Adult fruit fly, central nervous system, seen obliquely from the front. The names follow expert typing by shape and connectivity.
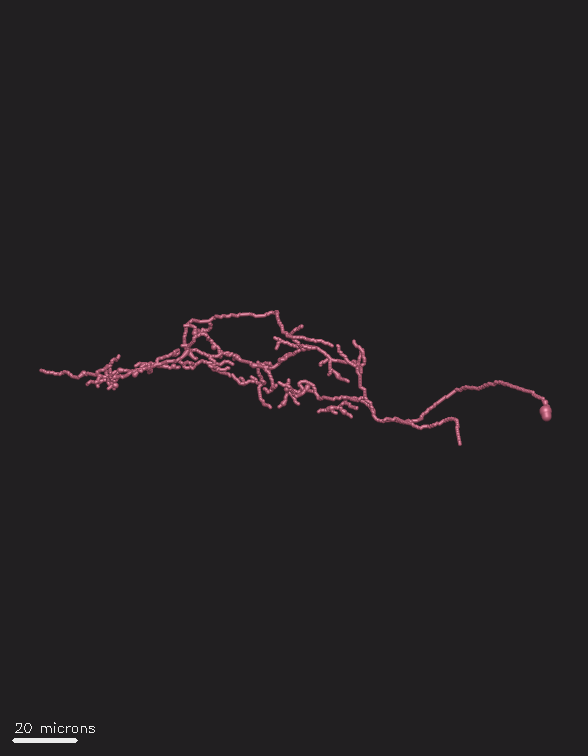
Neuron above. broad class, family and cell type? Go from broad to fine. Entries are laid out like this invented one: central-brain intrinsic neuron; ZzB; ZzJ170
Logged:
central-brain intrinsic neuron; hemilineage SLPpl1; SMP215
